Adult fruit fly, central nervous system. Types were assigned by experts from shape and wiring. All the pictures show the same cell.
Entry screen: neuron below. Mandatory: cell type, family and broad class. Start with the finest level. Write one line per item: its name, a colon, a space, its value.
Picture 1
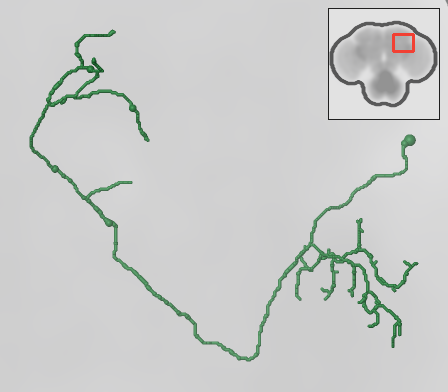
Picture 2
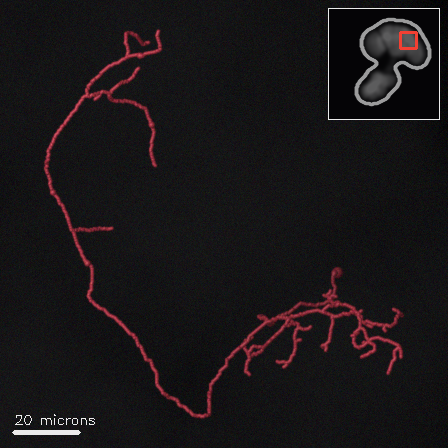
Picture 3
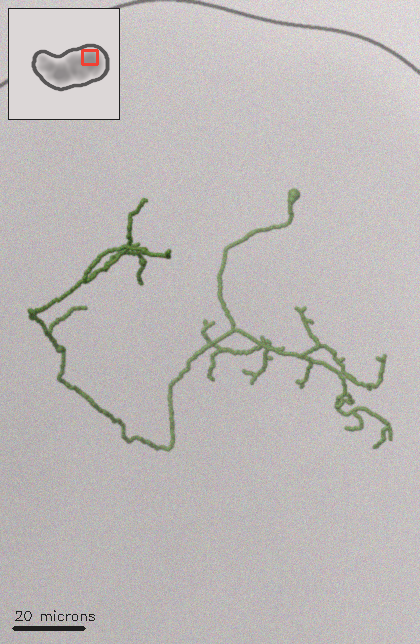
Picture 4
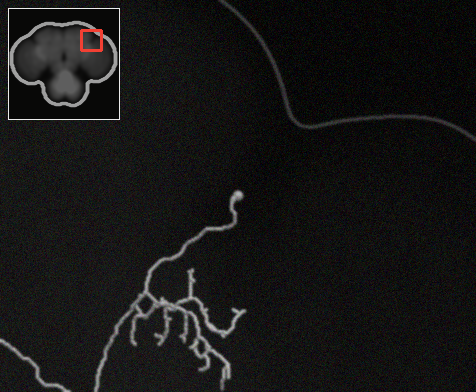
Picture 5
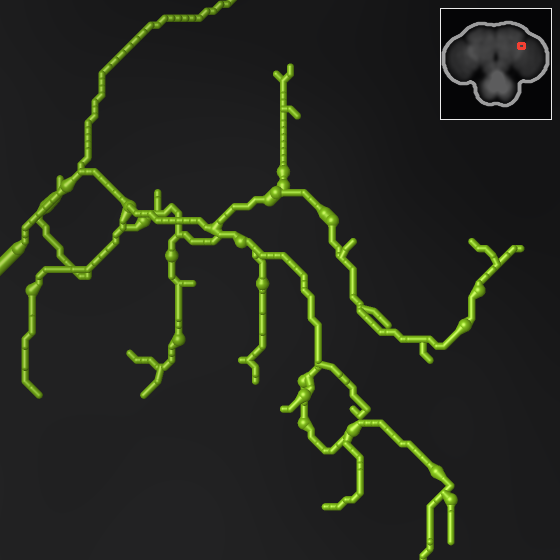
cell type: LoVP9
family: LoVP
broad class: visual projection neuron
